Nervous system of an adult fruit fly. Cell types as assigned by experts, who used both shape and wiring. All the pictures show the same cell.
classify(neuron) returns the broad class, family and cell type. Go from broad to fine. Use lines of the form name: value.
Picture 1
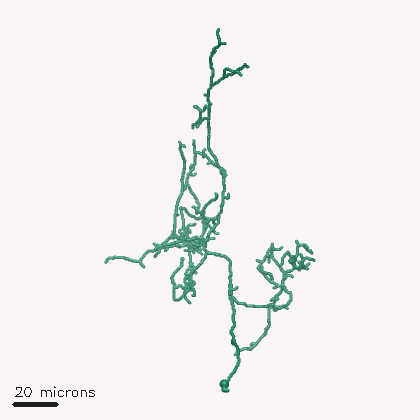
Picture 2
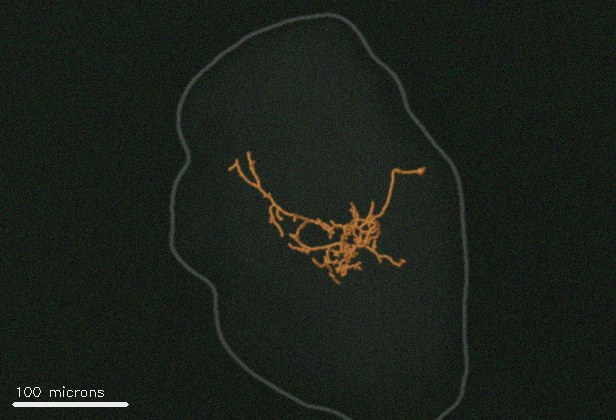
broad class: central-brain intrinsic neuron
family: hemilineage PSp1
cell type: PS192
